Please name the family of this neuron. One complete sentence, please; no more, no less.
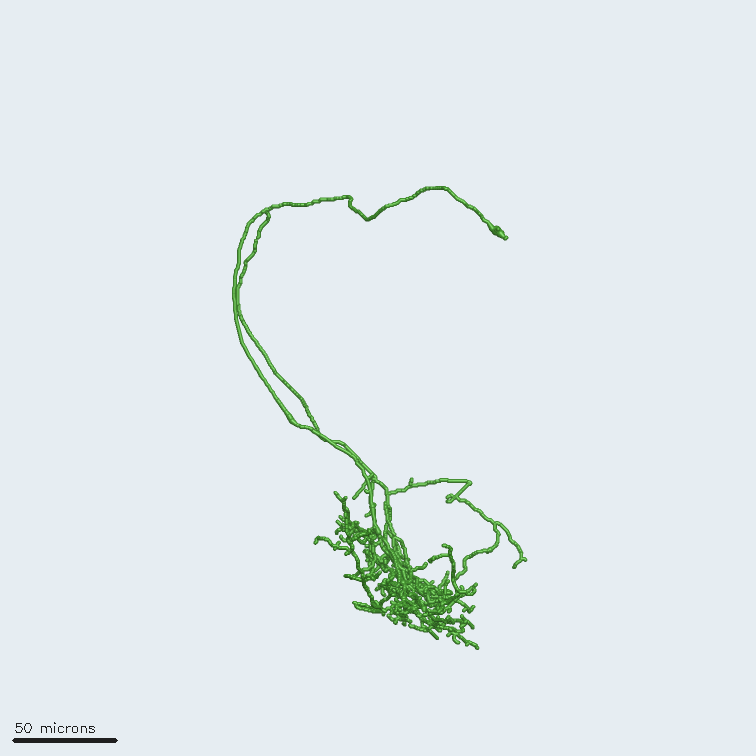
This neuron is categorized under the family hemilineage SMPpv1.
